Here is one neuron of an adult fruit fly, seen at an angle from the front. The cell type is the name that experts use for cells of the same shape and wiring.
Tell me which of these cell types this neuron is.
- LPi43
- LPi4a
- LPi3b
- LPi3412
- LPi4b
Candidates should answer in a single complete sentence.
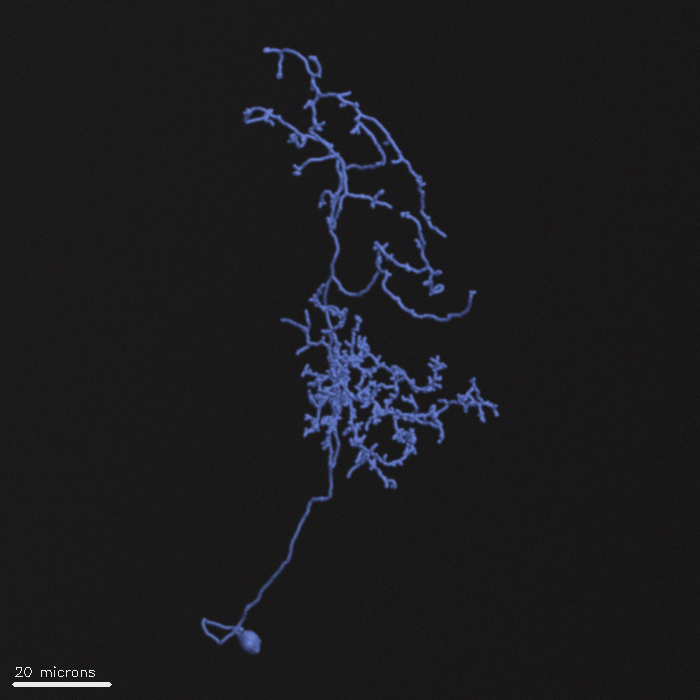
The cell type that this neuron has is LPi3b.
